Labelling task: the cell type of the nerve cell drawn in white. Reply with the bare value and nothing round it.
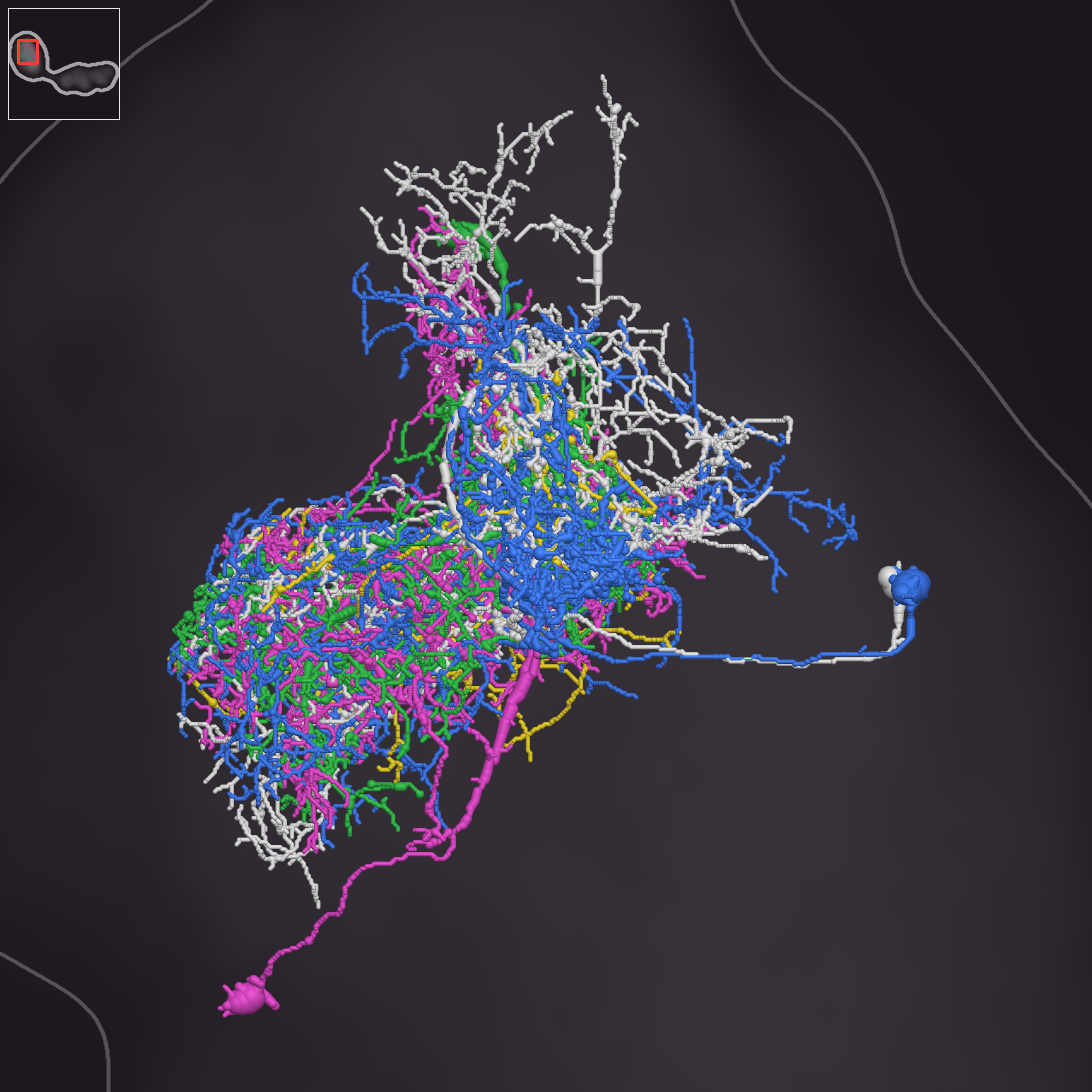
CL256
